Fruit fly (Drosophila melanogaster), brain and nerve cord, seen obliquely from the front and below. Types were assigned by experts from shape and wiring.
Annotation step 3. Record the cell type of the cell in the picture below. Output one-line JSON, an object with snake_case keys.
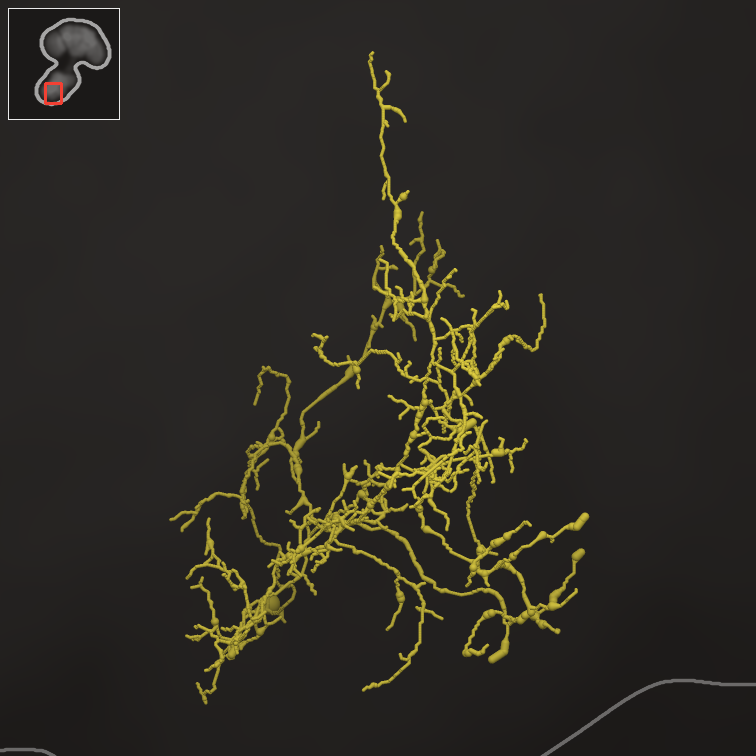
{"cell_type": "IN20A.22A017"}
